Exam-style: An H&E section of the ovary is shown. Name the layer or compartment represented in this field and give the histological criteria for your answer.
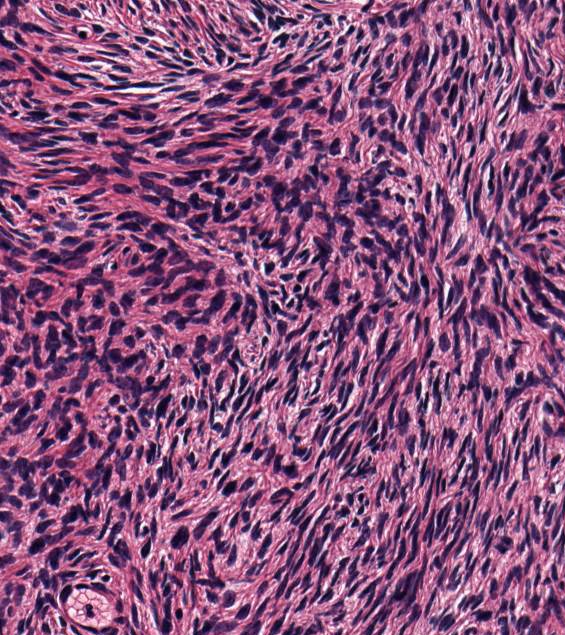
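The field shows ovarian cortex, filled throughout by densely packed spindle cells in interlacing fascicles that run in varying directions.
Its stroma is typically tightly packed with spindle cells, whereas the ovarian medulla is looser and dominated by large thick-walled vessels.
The cells have scant pink cytoplasm and indistinct borders, and in the upper left the fascicles sweep roughly horizontally. At the bottom left edge lies a single small round structure with a pink rim.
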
